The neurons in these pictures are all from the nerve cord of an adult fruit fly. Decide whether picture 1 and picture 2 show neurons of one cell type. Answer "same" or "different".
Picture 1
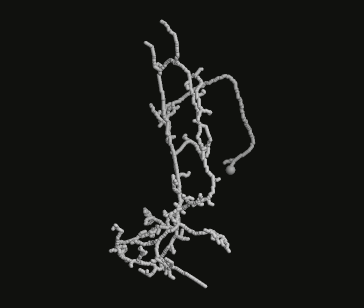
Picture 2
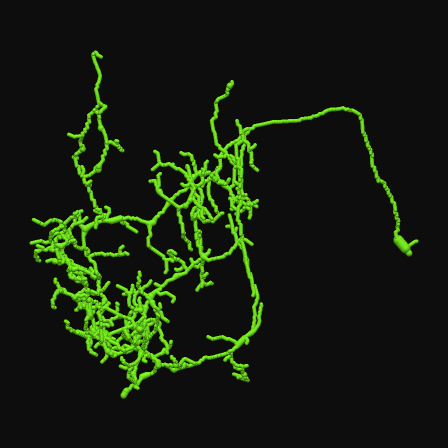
different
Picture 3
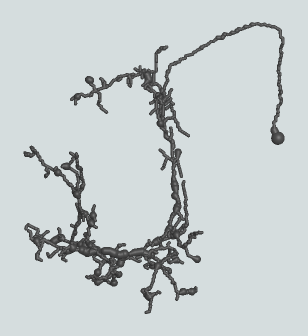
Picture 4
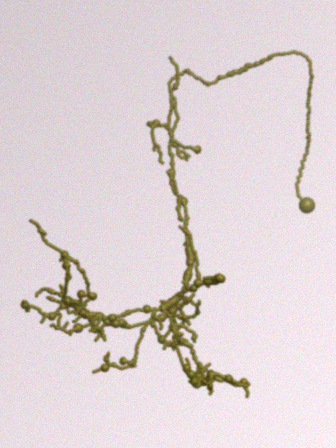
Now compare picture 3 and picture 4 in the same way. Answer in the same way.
same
